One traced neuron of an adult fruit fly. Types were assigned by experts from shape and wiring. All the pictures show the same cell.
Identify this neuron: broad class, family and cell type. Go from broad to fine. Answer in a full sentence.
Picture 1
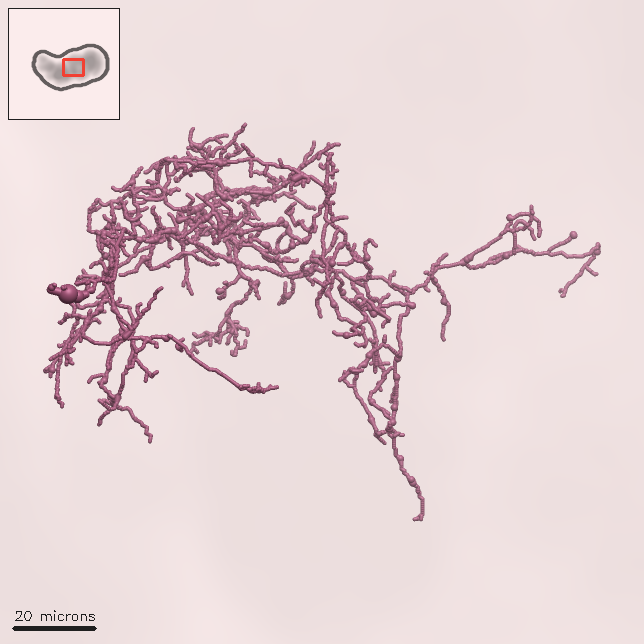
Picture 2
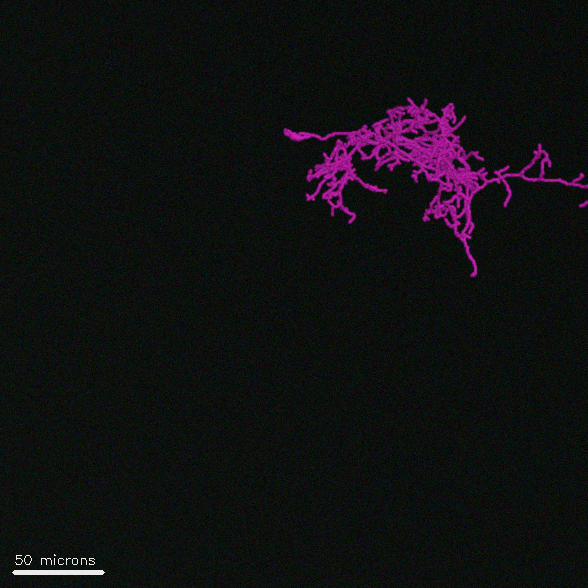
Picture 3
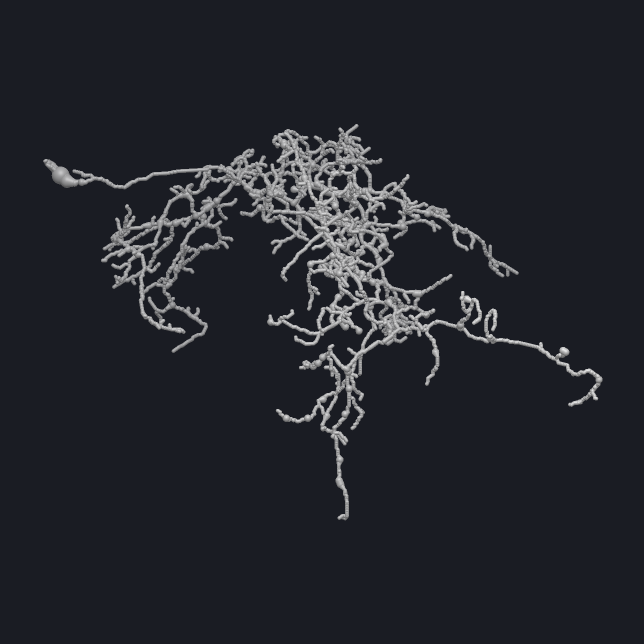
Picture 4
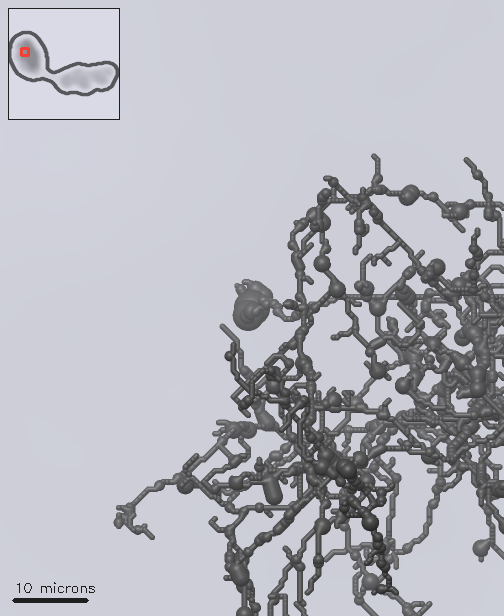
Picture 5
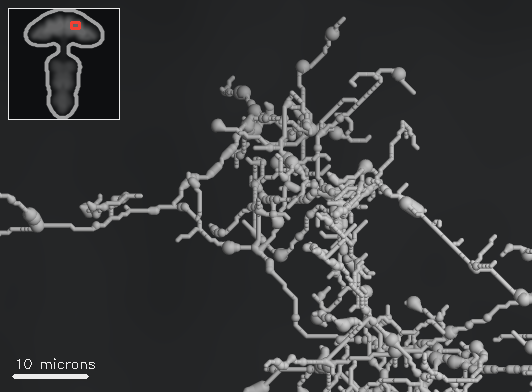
A central-brain intrinsic neuron of hemilineage VLPl2_posterior, type CB1852.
